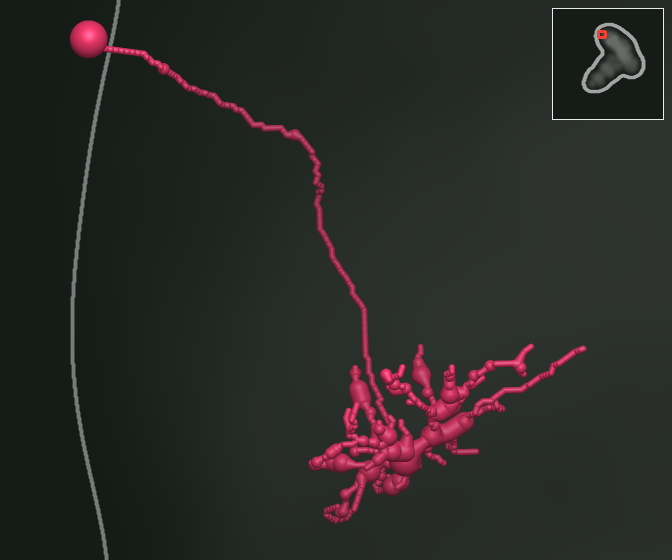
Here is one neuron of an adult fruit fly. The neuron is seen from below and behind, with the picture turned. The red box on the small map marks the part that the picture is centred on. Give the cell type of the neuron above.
Dm8a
